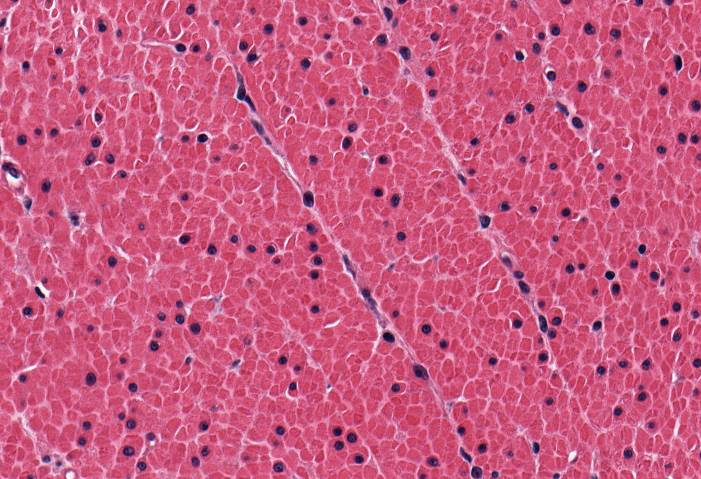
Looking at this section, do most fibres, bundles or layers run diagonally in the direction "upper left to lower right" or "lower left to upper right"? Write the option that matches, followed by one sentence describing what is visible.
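Upper left to lower right. Thin pale connective tissue septa run diagonally across the field from upper left toward lower right.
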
